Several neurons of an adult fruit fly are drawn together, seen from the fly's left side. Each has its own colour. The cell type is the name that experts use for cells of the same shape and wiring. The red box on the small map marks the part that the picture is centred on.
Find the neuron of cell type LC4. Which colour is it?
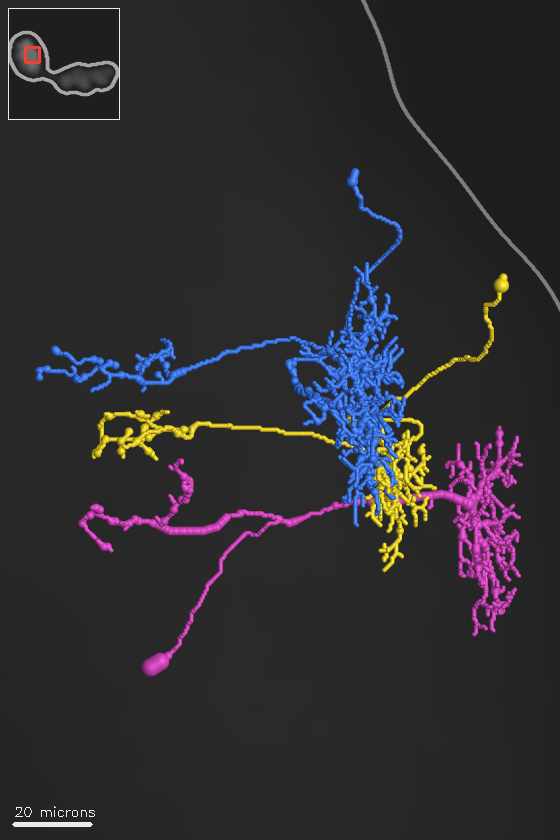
magenta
